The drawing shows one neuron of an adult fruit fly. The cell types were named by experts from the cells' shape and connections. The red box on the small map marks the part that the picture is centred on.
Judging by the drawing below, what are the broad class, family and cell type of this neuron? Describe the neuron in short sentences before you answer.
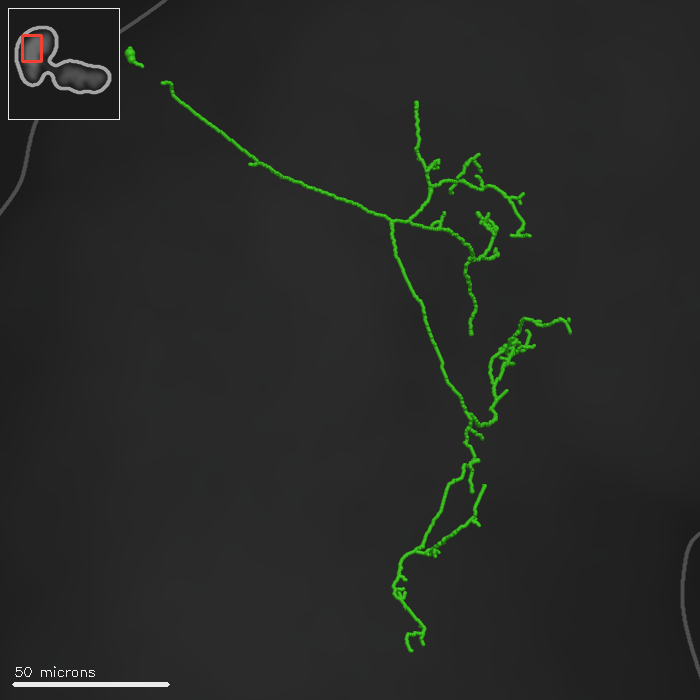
It lies in the brain. By the scale bar it is about 200 microns tall in this view. The picture shows dozens of branch ends. It is a central-brain intrinsic neuron. The family is hemilineage SMPad2. The cell type is CL048.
